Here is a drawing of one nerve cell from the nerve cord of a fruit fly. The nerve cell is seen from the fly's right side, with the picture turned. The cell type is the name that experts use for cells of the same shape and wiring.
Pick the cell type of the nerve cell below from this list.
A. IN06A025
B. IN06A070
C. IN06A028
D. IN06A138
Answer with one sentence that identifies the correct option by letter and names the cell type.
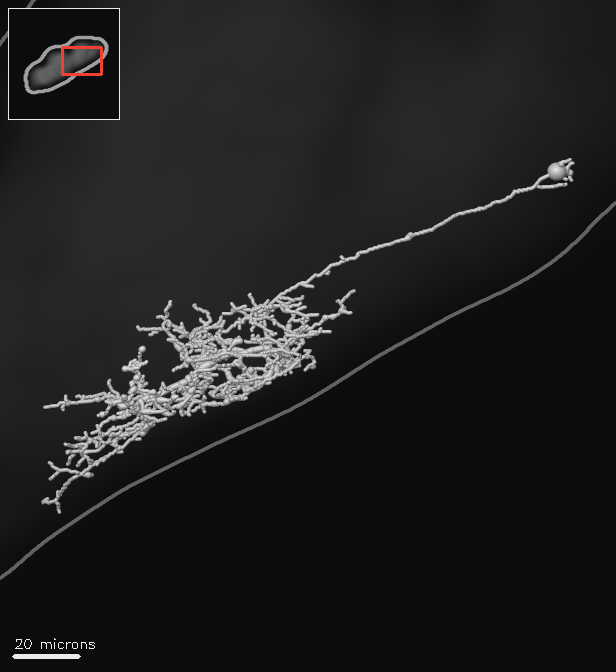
The cell type named IN06A025, option A, describes the nerve cell.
